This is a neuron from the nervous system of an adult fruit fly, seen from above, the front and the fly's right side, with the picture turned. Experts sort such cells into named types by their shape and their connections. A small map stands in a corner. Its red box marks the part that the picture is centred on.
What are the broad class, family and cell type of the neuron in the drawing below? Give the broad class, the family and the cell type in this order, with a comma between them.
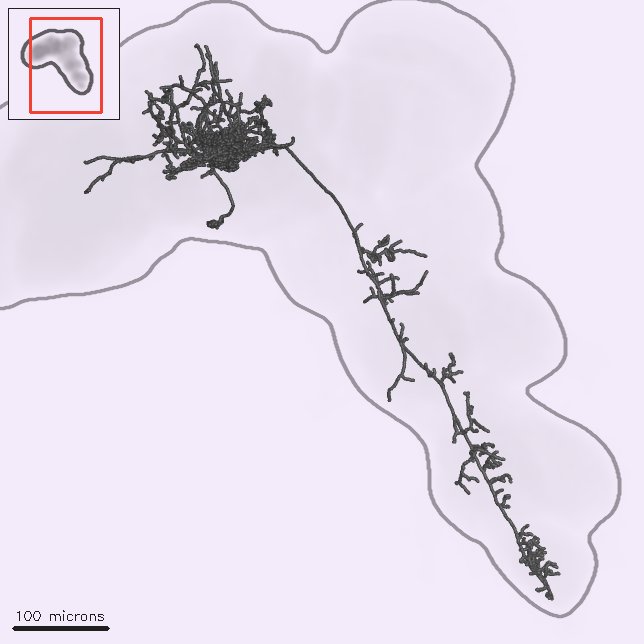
descending neuron, hemilineage PSp2, DNp13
